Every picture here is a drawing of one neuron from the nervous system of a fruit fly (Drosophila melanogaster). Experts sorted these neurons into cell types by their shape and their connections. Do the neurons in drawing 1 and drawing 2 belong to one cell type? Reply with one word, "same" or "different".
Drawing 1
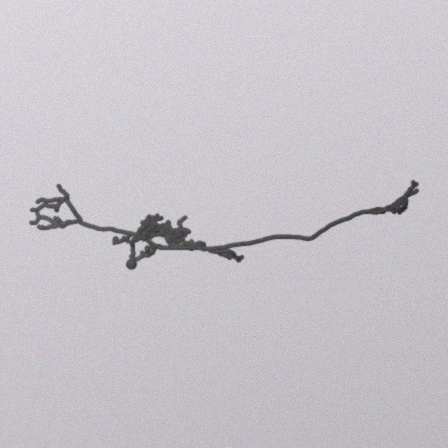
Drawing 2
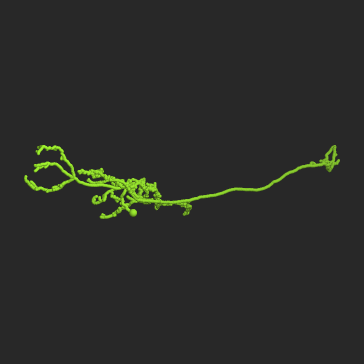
different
